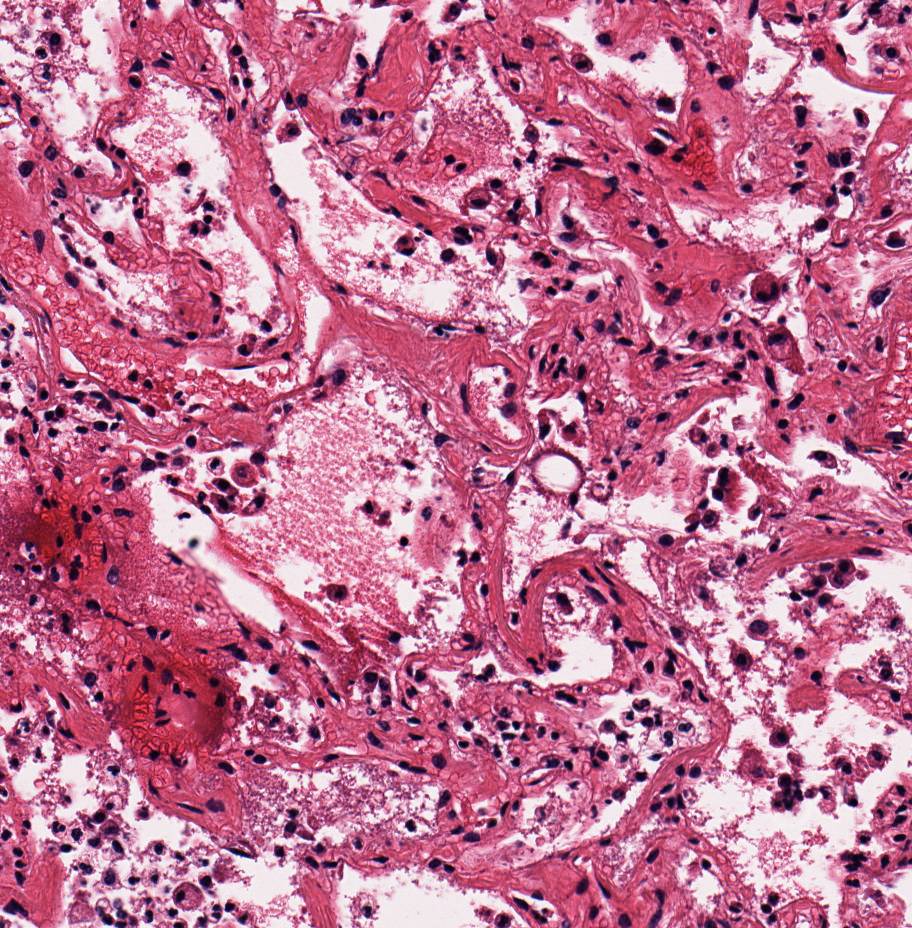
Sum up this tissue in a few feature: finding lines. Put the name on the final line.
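Septa: wavy, pink and fibrous, outlining many irregular spaces across the field
Space contents: pale pink, finely granular material, most extensive in the large space left of centre
Blood: red blood cells packed into spaces at the left edge, deepest red in the lower left
Free cells: large and rounded, with a round nucleus and ample pink cytoplasm, lying loose in the spaces
Tissue: lung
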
